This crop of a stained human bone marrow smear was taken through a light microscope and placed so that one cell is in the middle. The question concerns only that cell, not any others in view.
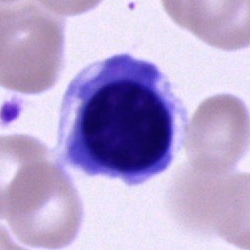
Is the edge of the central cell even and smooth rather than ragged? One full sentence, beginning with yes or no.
No, the cell's outline is not smooth; it is ragged or frayed, or has projections, blebs or tags.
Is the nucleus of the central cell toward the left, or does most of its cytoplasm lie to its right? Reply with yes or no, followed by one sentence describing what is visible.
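No. The band of cytoplasm is wider at the top and left of the nucleus than at the right.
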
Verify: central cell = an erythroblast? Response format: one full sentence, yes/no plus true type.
Yes, the cell in the exact middle is an erythroblast.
